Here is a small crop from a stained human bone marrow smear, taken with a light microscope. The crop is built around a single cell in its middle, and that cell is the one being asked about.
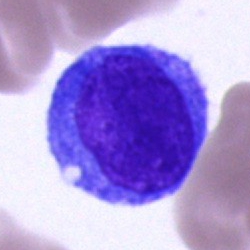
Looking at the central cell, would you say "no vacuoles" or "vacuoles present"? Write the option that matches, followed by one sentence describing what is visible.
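Vacuoles present. A single small clear vacuole lies in the cytoplasm at the lower left.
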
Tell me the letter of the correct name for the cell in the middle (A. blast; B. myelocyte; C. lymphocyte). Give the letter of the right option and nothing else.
A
